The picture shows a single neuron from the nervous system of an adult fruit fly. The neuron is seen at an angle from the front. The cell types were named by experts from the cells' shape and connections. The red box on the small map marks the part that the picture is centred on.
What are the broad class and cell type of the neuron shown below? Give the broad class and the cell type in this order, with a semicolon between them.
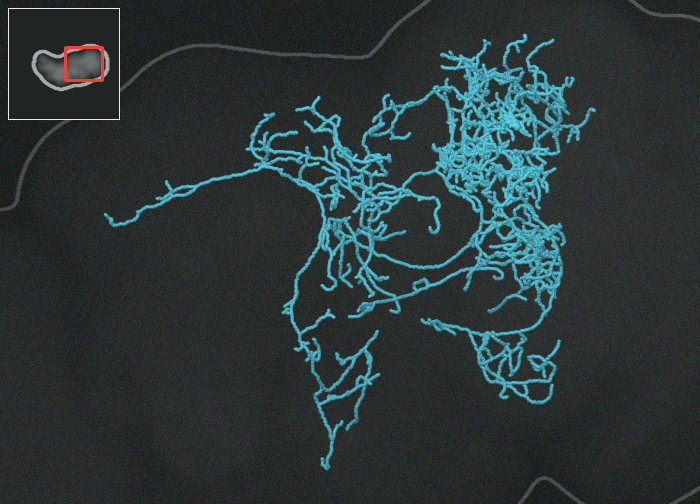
central-brain intrinsic neuron; SMP142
